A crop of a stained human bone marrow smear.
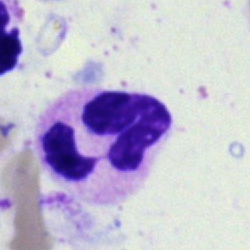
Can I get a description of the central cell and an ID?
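Rather than one solid mass, the nucleus is split into separate lobes. On the left side of the cell, one lobe curves like a crescent. Dense dark purple chromatin runs through all the lobes. Granules in the cytoplasm are only fine and faint; no coarse dark ones appear. This is a segmented neutrophil.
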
